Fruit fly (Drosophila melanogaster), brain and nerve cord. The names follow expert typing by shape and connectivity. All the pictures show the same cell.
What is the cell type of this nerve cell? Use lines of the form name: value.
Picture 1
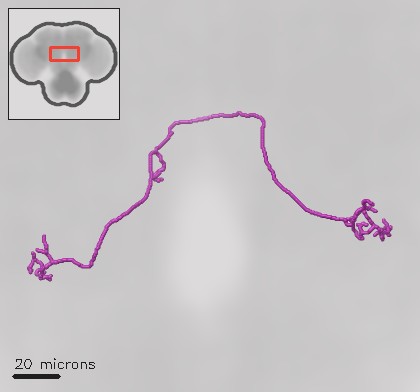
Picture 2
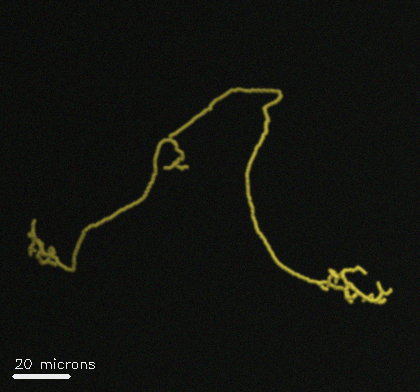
cell type: ORN_VA5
